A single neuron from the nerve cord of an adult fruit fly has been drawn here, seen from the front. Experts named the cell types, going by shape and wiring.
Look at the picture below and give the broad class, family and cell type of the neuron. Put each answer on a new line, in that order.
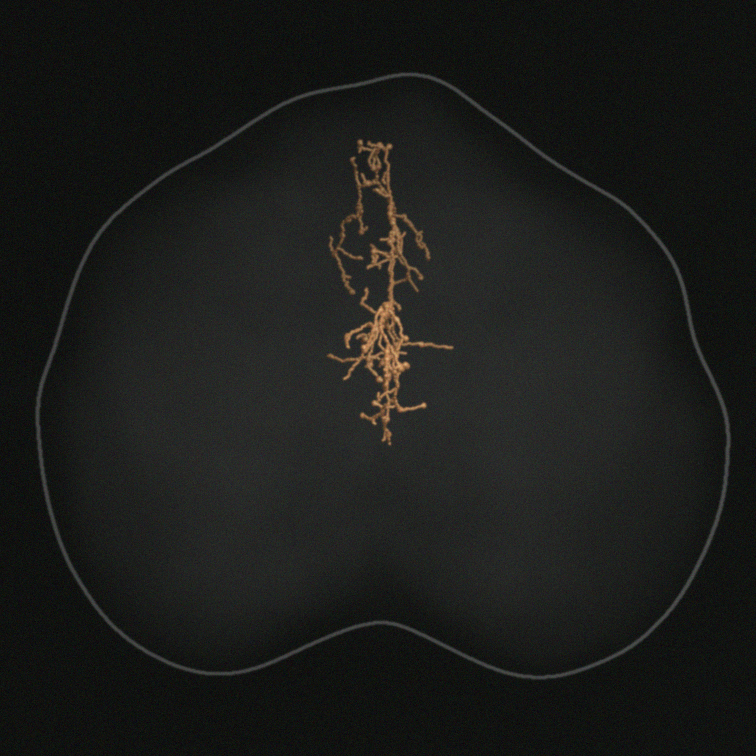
descending neuron
DNpe
DNpe040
